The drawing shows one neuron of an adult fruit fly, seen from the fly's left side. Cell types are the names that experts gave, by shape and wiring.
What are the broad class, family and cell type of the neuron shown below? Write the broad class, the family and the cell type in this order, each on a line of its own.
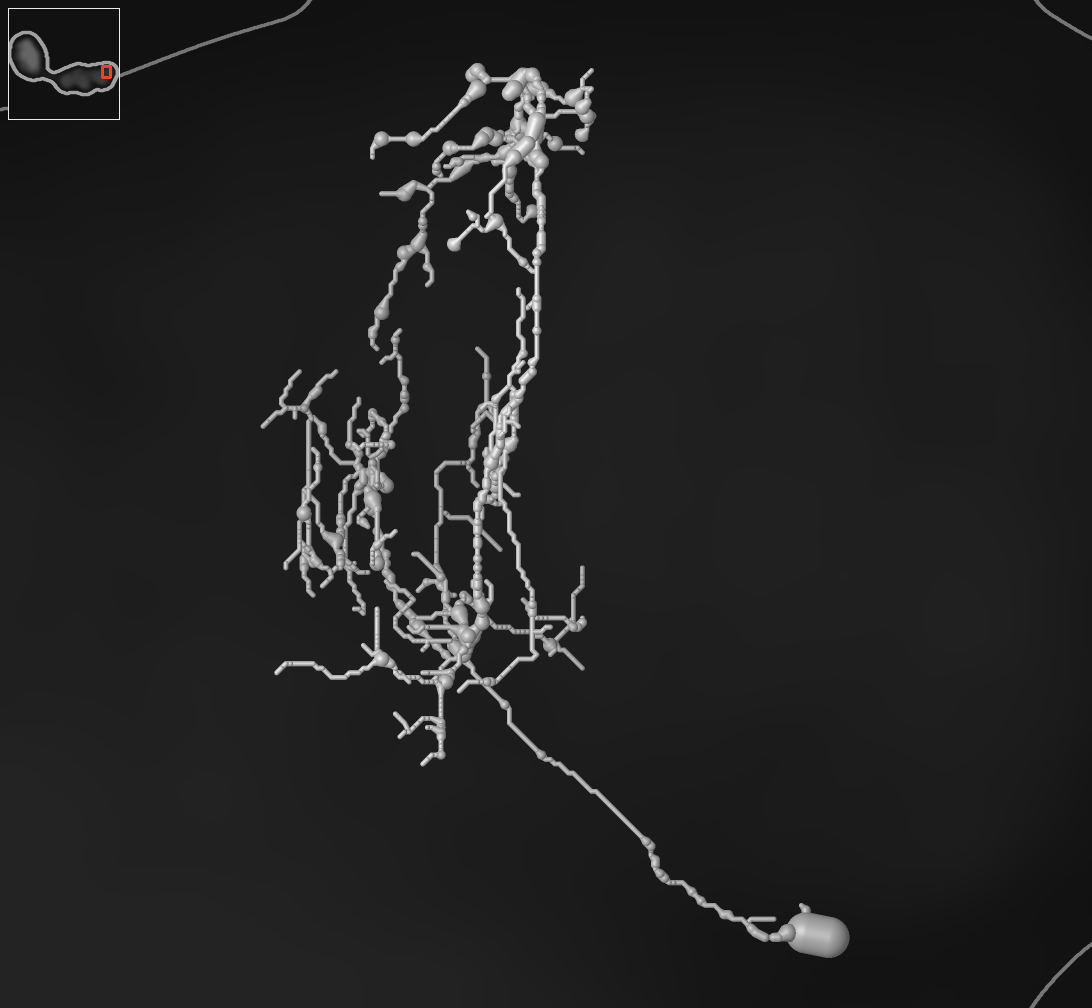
nerve-cord intrinsic neuron
hemilineage 02A
IN02A044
